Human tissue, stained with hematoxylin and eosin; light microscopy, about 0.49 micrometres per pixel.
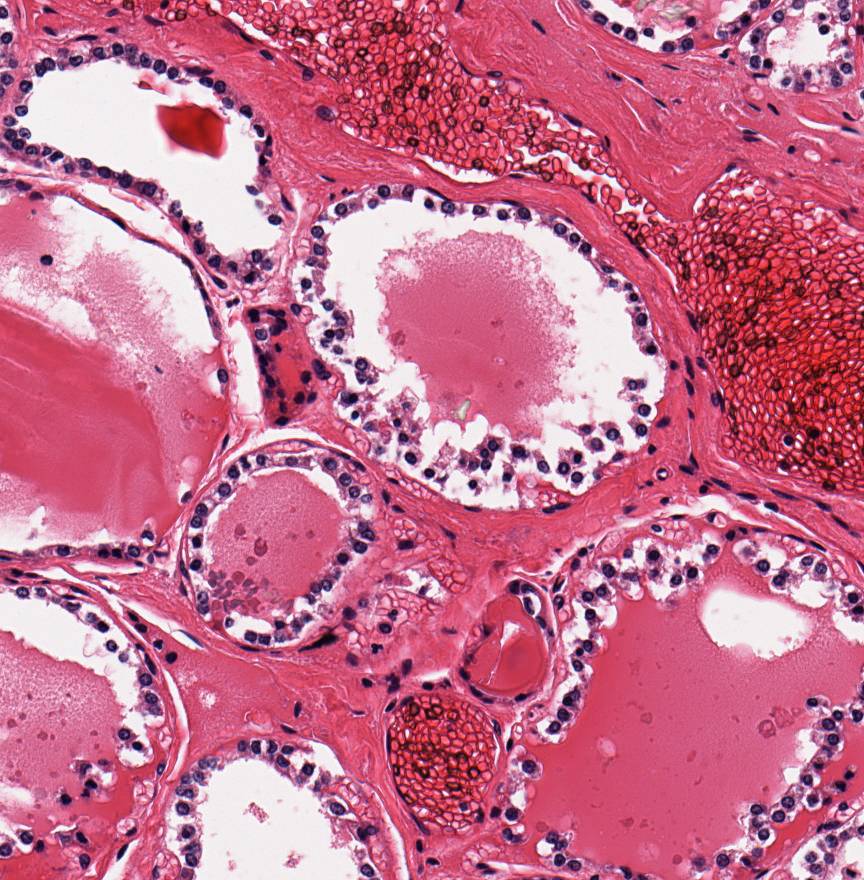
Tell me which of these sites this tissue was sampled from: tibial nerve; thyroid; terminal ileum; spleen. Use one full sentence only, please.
This mounted section holds tissue from the thyroid.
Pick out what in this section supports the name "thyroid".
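This section is thyroid.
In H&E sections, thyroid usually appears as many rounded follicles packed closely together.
The field here is made up of rounded, closed follicles of varying size, packed closely together, which agrees with that.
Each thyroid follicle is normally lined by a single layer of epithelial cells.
Each follicle in this section has such a lining, a single layer of cuboidal epithelial cells, so this fits as well. The lining cells have small, round, darkly stained nuclei that do not overlap. In the lower centre, among the follicles, lies a small round vessel filled with red blood cells.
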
